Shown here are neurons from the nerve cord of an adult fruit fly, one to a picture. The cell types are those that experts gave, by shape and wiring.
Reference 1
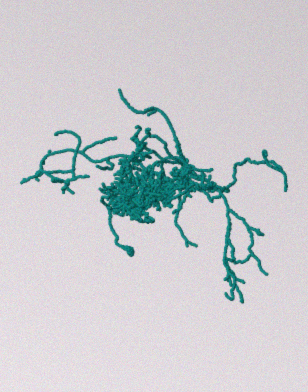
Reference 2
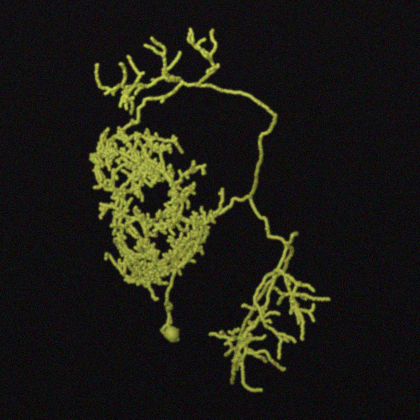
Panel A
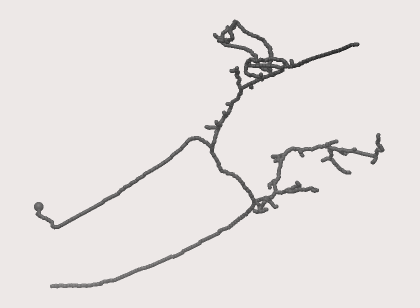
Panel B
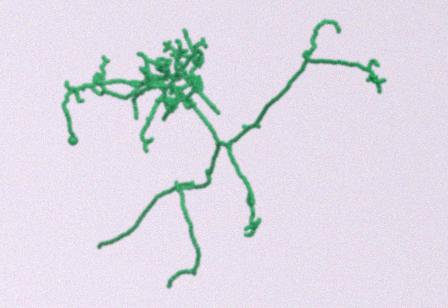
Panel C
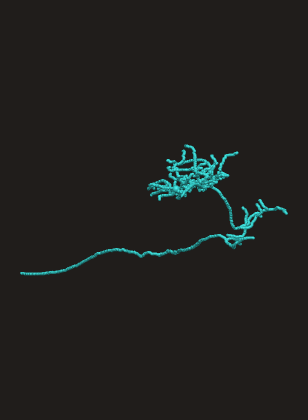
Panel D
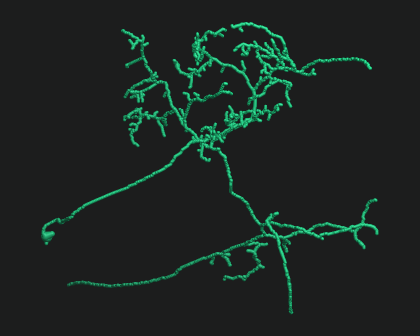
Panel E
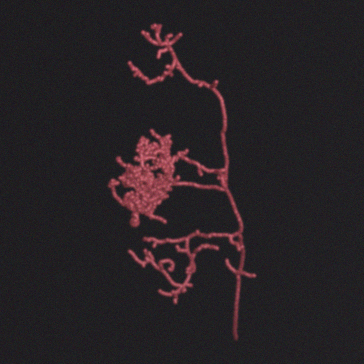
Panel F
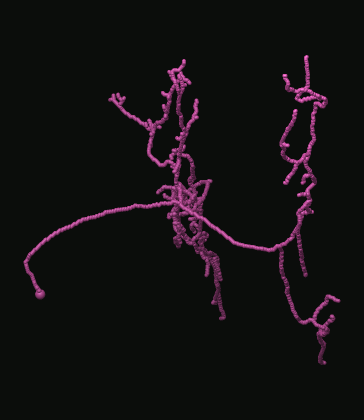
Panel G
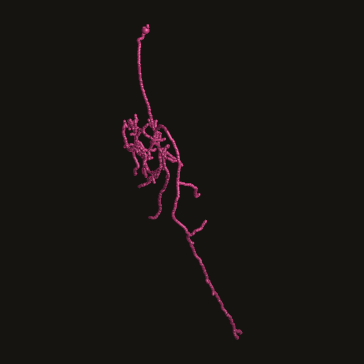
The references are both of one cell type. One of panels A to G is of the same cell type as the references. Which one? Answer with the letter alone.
E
